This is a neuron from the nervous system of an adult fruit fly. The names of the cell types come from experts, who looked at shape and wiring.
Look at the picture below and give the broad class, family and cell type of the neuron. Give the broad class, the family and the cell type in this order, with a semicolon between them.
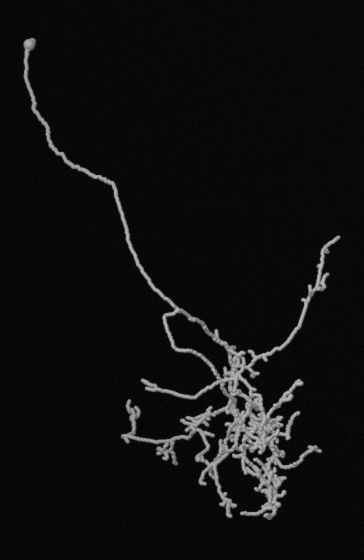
central-brain intrinsic neuron; hemilineage DM1_antero_ventral; WED094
